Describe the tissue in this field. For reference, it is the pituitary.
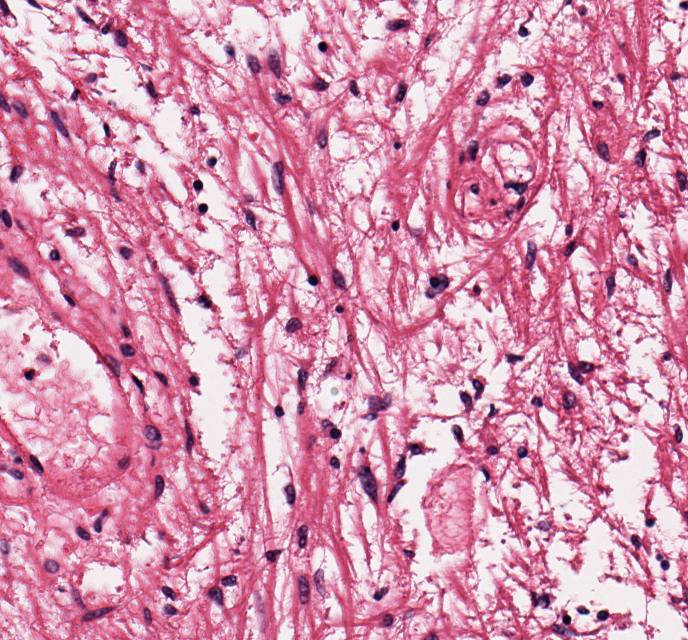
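A loose meshwork of fine, wavy pink fibres, separated by many clear spaces, fills the field. Sparse nuclei lie singly: small, dark, oval to spindle-shaped, plus some small round dense ones. A rounded area at the left edge contains pale pink flocculent material, paler than the fibres.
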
